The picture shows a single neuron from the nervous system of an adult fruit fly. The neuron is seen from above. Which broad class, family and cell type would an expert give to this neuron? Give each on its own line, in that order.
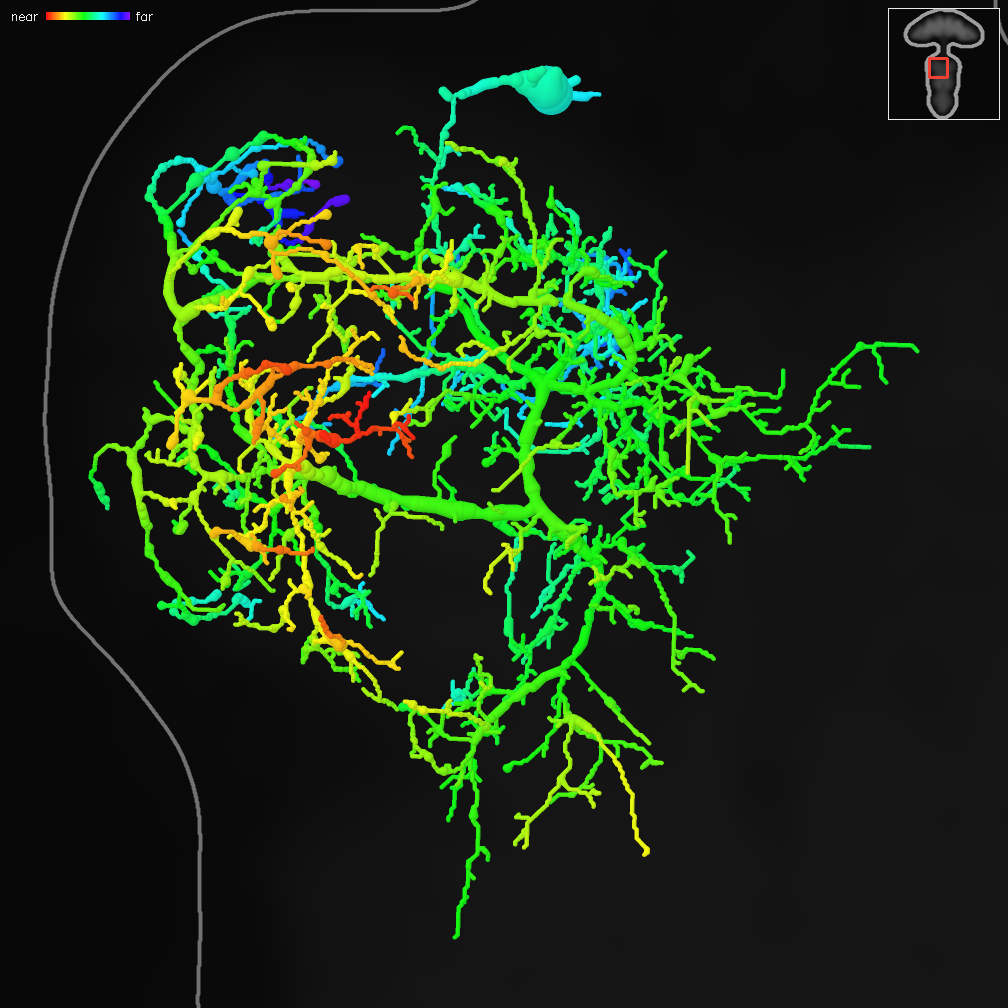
nerve-cord intrinsic neuron
hemilineage 08A
IN08A003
